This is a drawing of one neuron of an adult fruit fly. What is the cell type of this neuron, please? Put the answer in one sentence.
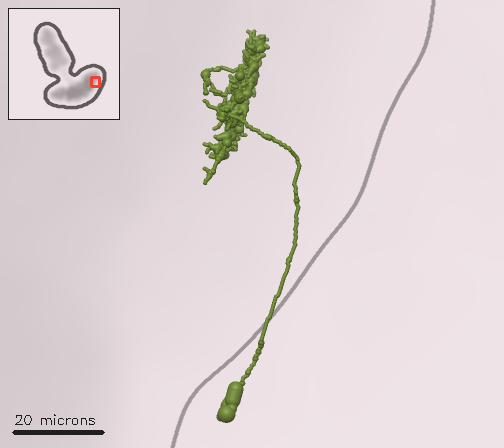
The cell type is Dm12.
